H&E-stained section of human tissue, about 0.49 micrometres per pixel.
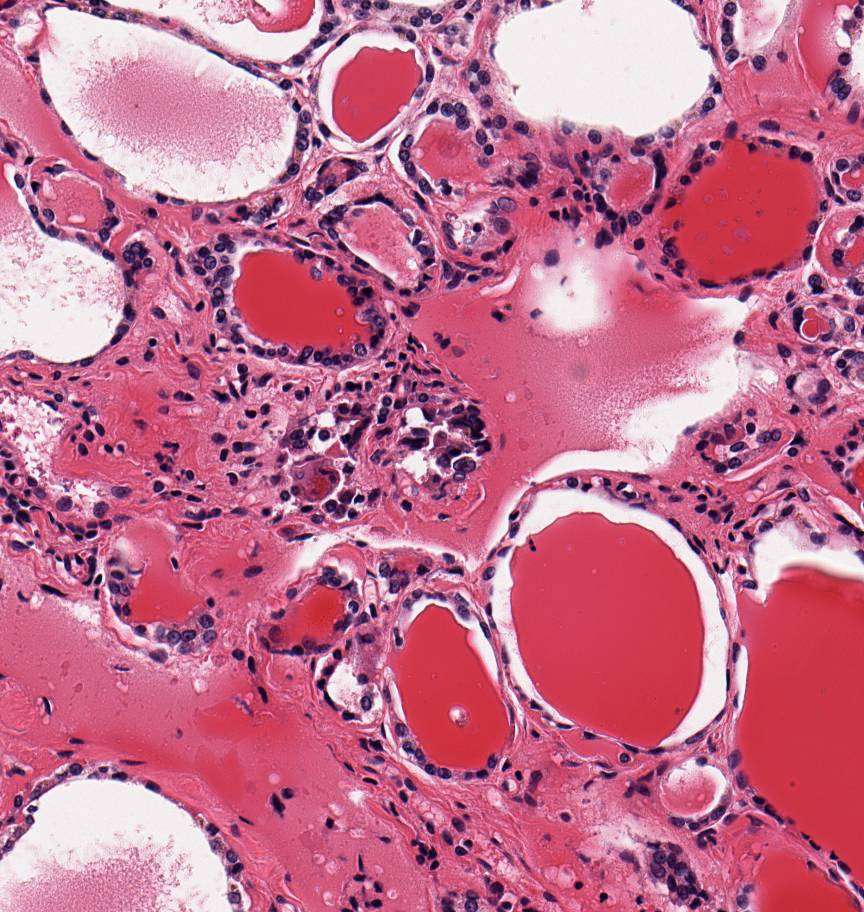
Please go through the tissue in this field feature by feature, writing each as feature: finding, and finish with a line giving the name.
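Follicles: closed, rounded, widely varying in size, in pink stroma
Lining: single layer of flattened to low cuboidal cells
Nuclei: small, round to oval, darkly stained
Colloid: pulled from lining by clear crescent gap in large follicle right of lower centre
Name: thyroid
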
